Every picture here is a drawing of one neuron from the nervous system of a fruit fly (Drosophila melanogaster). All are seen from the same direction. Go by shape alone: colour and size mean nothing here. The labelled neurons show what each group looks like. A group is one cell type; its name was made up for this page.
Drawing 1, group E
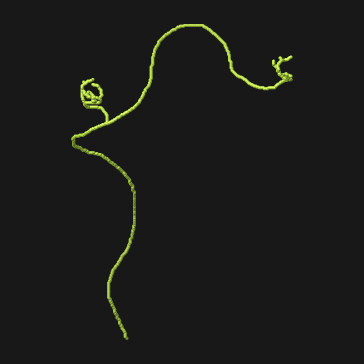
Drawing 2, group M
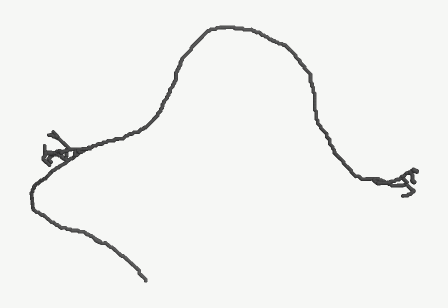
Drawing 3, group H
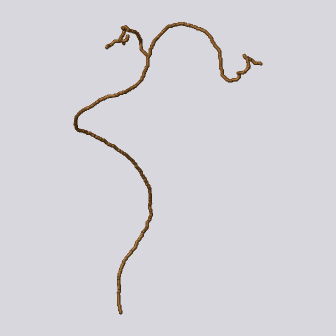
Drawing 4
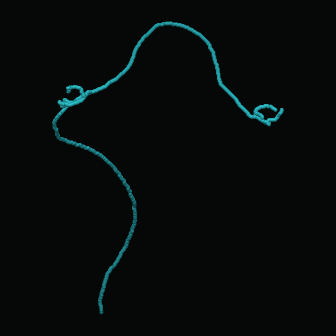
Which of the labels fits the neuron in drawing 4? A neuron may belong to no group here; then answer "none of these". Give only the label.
group M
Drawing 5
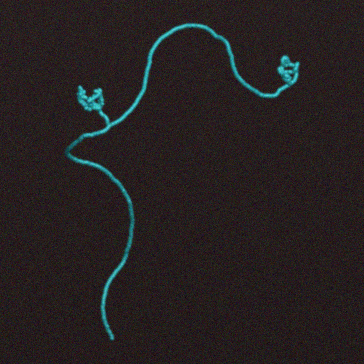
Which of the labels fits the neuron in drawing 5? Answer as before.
group E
